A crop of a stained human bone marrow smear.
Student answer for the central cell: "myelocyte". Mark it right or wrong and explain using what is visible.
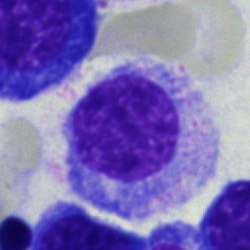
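The nucleus sits off-centre toward the upper left, and its dark purple chromatin has a mottled, somewhat clumped pattern. Other nucleated cells lie close by at the upper left and along the bottom.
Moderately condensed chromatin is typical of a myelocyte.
That agrees with the mottled, somewhat clumped pattern here, while the off-centre nucleus by itself doesn't choose between the two names. So myelocyte fits, rather than promyelocyte.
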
